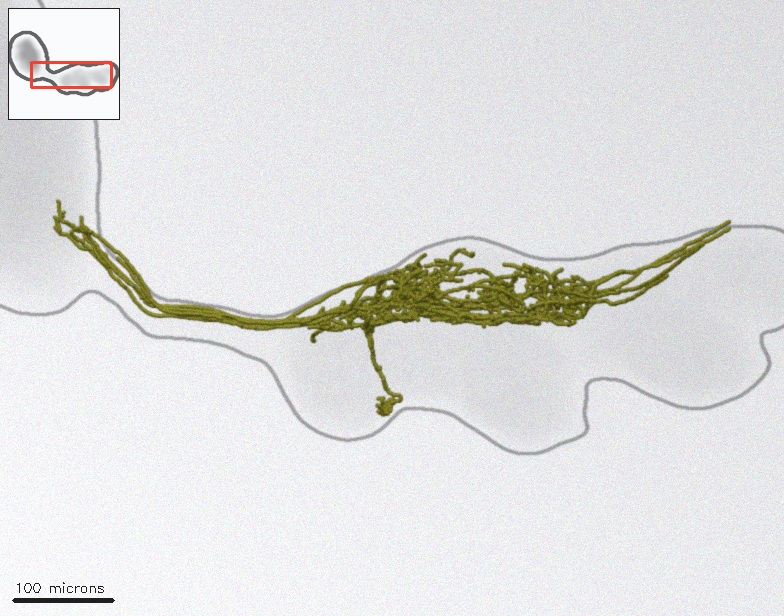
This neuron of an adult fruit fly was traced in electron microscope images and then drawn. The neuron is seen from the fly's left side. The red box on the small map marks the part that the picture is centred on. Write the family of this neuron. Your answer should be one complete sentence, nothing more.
The neuron is recorded as family hemilineage 00B.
